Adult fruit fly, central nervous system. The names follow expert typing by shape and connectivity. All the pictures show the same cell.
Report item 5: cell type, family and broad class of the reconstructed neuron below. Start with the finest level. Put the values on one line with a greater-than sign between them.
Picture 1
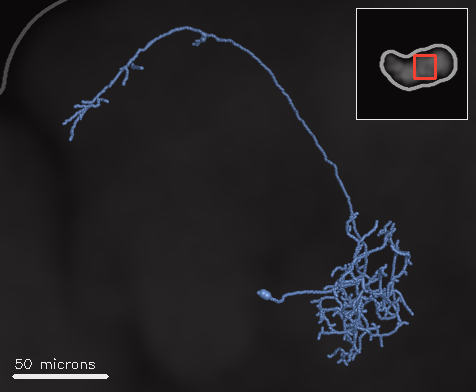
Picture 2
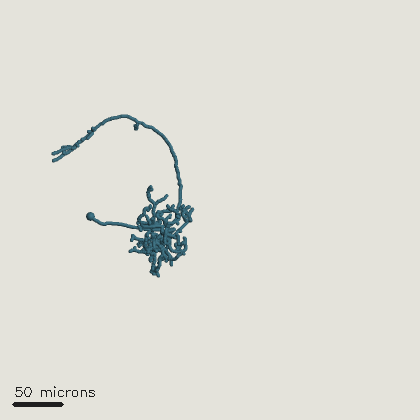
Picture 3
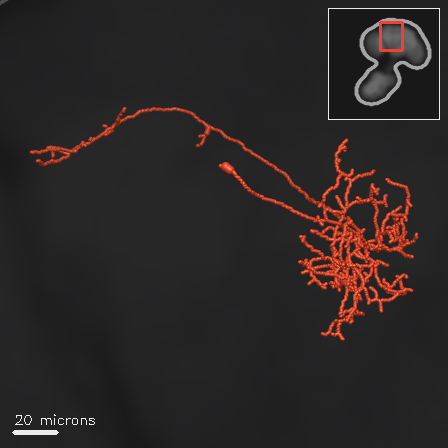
M_lPNm11D > hemilineage ALl1_ventral > central-brain intrinsic neuron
